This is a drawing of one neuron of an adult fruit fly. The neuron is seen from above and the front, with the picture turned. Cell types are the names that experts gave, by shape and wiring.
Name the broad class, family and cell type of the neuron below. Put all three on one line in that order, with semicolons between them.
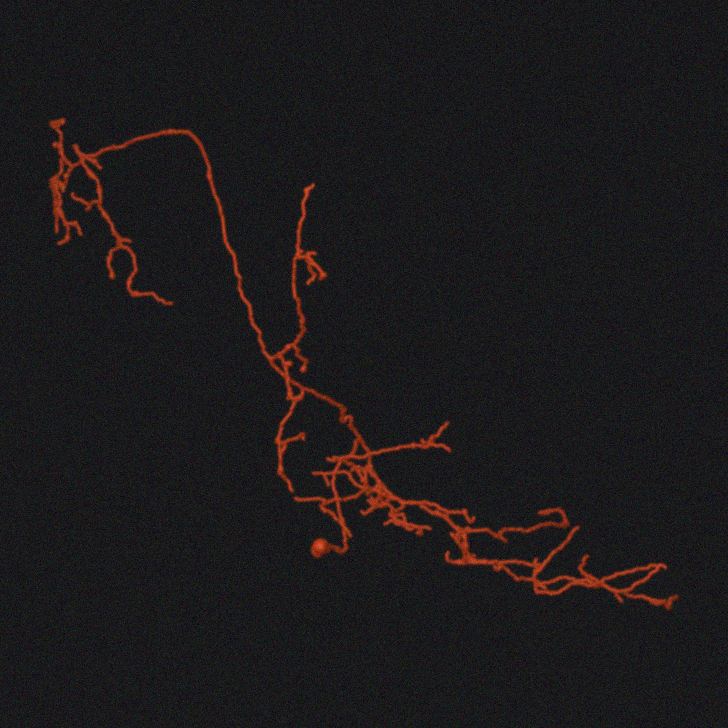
central-brain intrinsic neuron; hemilineage SMPpm1; SMP461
